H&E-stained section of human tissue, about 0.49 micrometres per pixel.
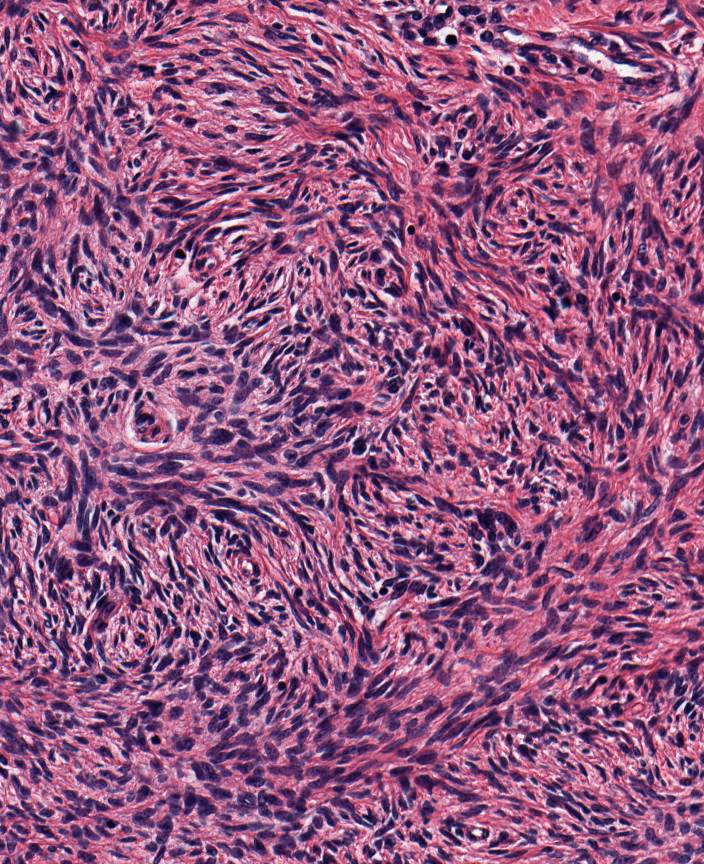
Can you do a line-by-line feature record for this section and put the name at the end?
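Arrangement: spindle cells in short intersecting fascicles and whorls across the whole field
Cellularity: dense throughout the field
Nuclei: mostly elongated and darkly stained
Fibres: pink collagen running between the spindle cells
Tissue: ovary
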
